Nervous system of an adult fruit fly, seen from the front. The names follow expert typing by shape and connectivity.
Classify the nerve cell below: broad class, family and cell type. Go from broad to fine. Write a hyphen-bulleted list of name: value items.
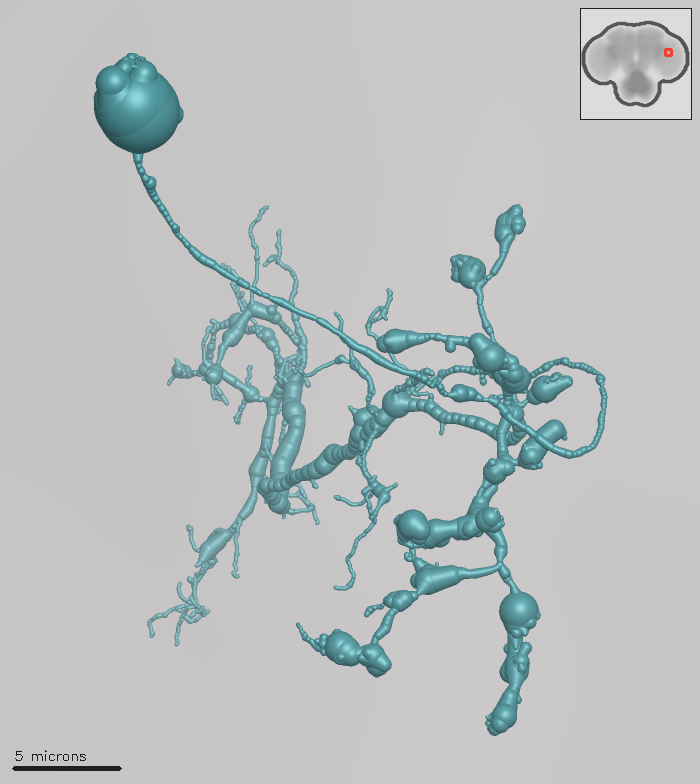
- broad class: optic-lobe intrinsic neuron
- family: Mi
- cell type: Mi13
